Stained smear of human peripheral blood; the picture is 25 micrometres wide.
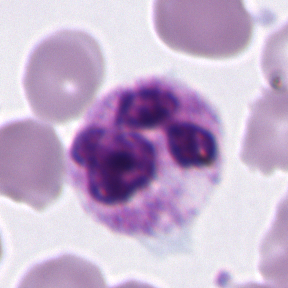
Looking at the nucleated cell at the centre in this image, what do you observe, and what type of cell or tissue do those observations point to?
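Three separate dark lobes make up the nucleus, grouped around a paler central area of cytoplasm. The chromatin is dense and dark purple, with coarse clumps. Fine pinkish-violet granules are scattered throughout the cytoplasm. The cell measures about 13 micrometres across. It is a segmented neutrophil.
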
